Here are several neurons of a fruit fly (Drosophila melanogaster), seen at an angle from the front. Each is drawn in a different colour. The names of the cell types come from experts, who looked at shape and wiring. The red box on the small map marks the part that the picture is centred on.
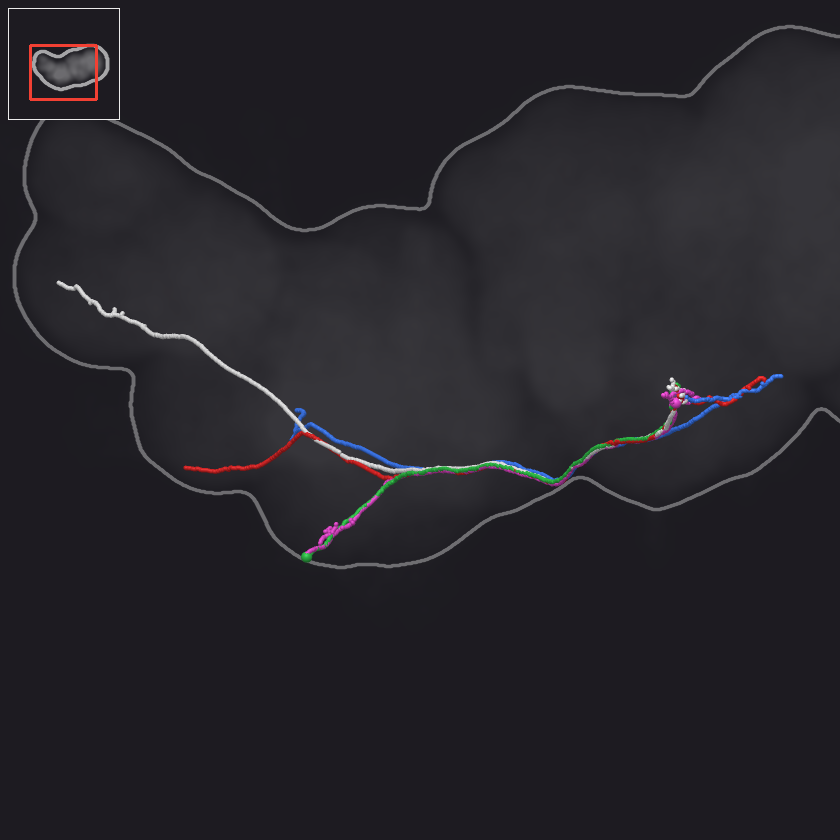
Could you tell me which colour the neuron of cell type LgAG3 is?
white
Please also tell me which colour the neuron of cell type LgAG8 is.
red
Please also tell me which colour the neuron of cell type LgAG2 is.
magenta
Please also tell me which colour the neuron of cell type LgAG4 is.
blue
